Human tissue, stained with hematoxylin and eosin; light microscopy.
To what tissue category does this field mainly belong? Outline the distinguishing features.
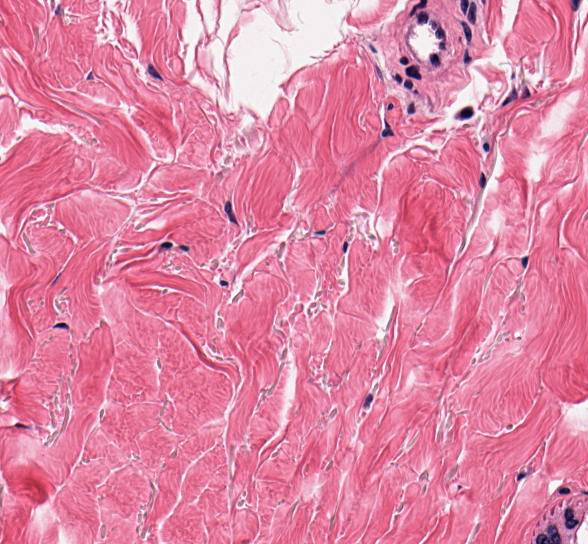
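Dermis. See how thick collagen bundles fill the field, running in many different directions.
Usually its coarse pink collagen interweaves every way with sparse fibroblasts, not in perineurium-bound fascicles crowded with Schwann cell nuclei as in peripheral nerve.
The bundles are bright pink, faintly wavy and fibrillar, with sparse small, dark, elongated fibroblast nuclei between them. There's no surface epithelium.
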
